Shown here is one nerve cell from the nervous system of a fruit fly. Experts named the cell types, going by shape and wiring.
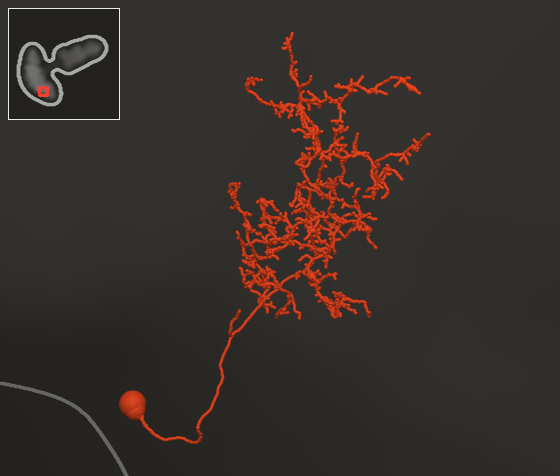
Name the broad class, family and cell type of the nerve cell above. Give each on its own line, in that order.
optic-lobe intrinsic neuron
Cm
Cm7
